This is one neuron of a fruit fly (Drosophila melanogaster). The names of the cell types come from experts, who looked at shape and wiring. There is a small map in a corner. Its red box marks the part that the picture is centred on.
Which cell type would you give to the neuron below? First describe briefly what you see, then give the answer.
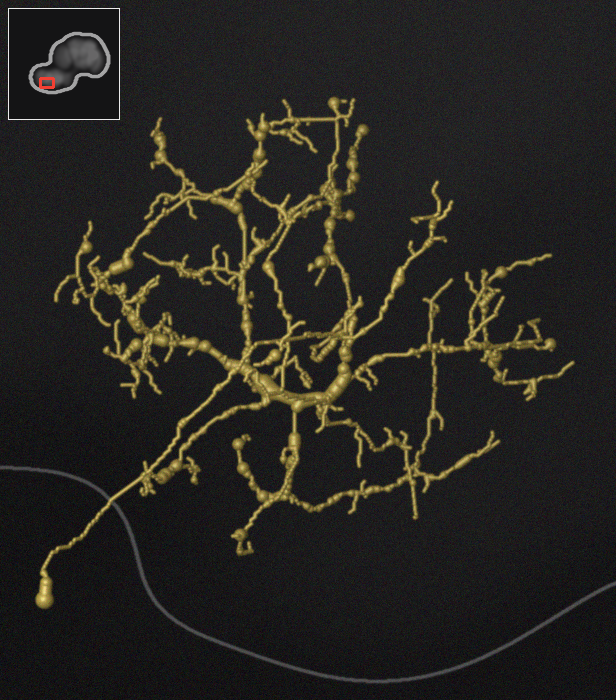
The cell body is at the lower left of the picture. In this view it is about as wide as it is tall. This is a nerve-cord intrinsic neuron. It is of cell type IN20A.22A043.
